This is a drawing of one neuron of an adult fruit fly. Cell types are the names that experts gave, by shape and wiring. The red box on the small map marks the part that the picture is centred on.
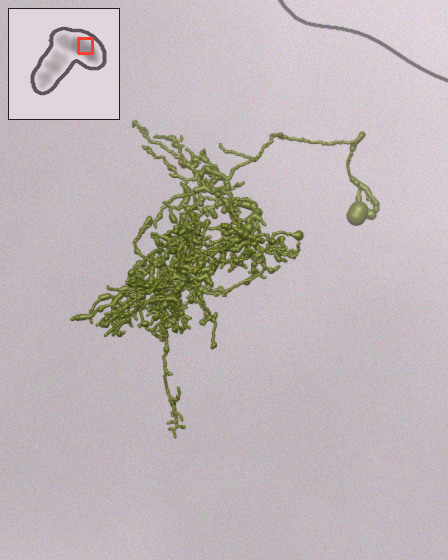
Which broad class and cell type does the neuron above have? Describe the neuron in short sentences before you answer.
The cell body can be seen on the right of the picture. Dozens of branch ends can be seen. This is a central-brain intrinsic neuron. It is of cell type VES085_b.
